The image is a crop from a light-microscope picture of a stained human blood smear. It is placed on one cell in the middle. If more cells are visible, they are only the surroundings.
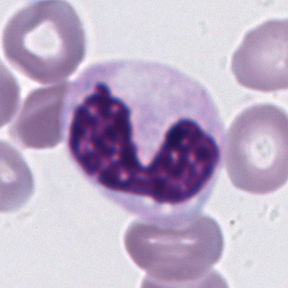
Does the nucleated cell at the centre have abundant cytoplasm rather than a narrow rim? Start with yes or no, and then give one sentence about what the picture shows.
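Yes. The cytoplasm is plentiful and pale lilac-grey.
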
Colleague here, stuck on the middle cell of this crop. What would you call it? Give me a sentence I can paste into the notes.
The cell centred in this crop is categorized as a band neutrophil.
